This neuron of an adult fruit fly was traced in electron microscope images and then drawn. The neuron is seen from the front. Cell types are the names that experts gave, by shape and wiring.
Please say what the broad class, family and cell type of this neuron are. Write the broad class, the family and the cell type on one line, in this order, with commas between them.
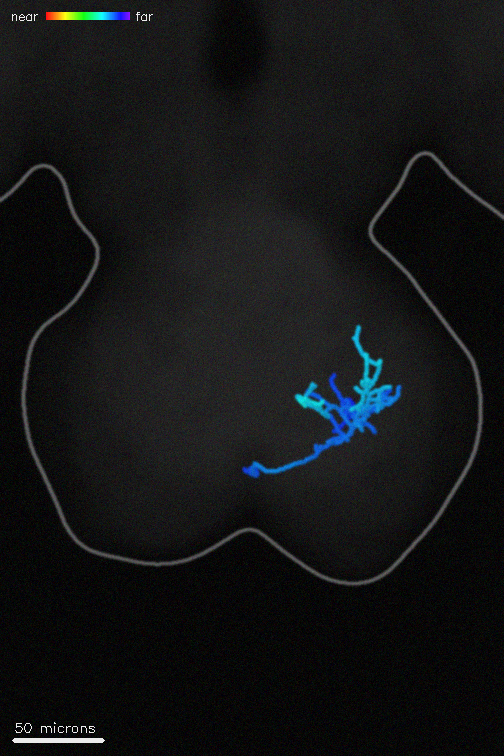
nerve-cord intrinsic neuron, hemilineage 13B, IN13B041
